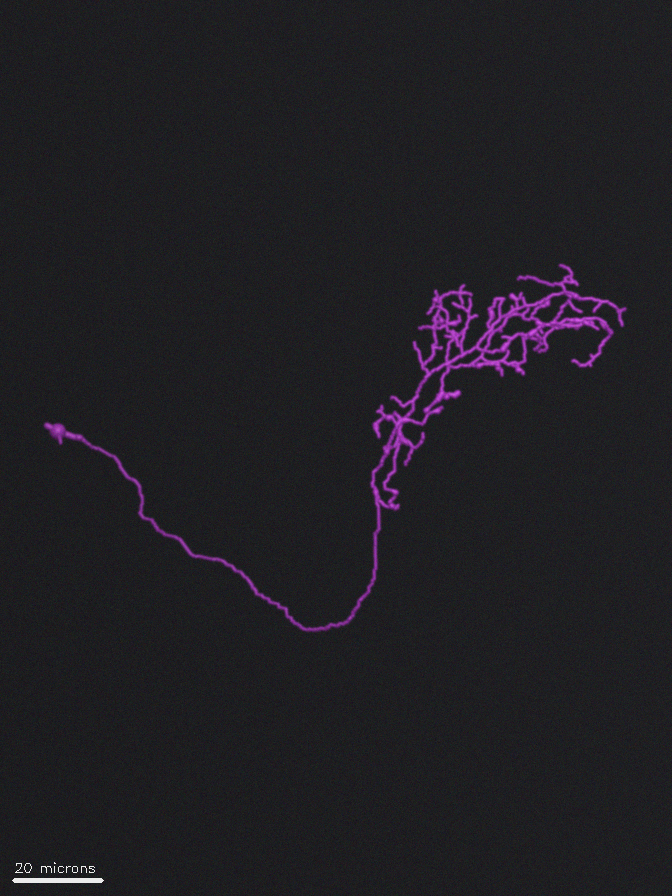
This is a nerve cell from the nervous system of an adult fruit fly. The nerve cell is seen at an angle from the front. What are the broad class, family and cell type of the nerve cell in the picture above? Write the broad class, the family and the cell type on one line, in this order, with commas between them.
central-brain intrinsic neuron, hemilineage SLPal1, SLP024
